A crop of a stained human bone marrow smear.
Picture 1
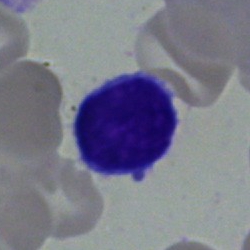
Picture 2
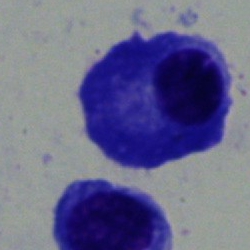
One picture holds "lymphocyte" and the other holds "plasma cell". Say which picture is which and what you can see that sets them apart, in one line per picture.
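Picture 1 is a lymphocyte. The nucleus fills almost the whole cell.
Picture 2 is a plasma cell. The cytoplasm is abundant and deep blue.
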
